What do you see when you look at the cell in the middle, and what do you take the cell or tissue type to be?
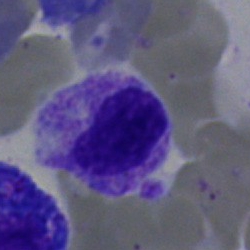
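Outline first: roughly oval, its edge mostly smooth. Next, position: the nucleus lies off-centre toward the right. It stains deep purple and appears fairly dense. Last, a small round purple bleb sits at the lower right edge. The cell is a myelocyte.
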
